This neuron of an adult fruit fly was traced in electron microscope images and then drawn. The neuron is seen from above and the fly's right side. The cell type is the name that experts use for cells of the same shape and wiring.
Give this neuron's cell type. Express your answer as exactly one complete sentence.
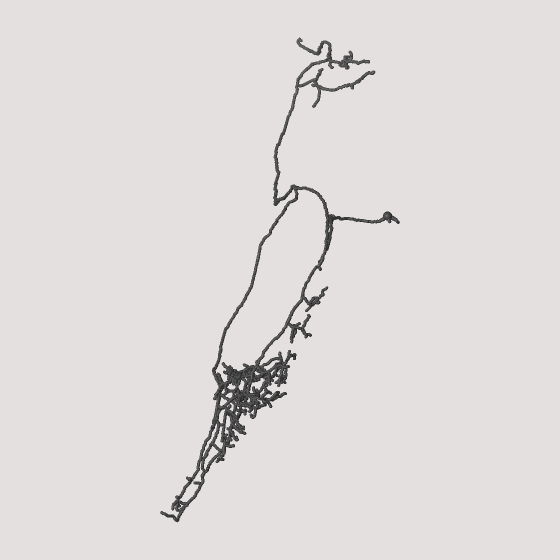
The type assigned to this neuron is SIP103m.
